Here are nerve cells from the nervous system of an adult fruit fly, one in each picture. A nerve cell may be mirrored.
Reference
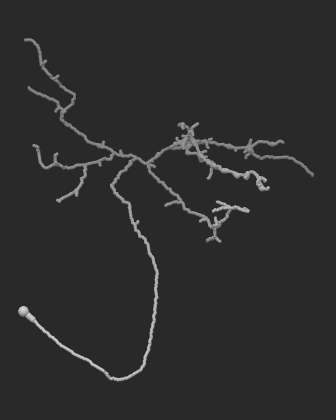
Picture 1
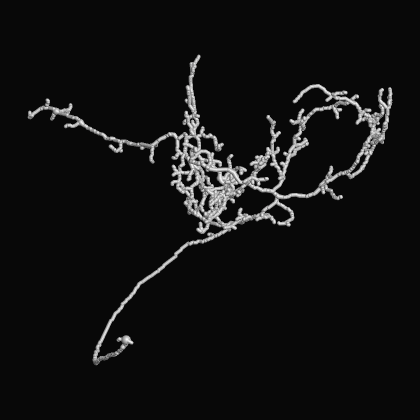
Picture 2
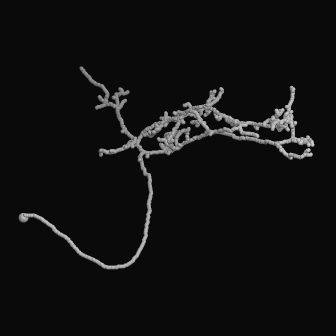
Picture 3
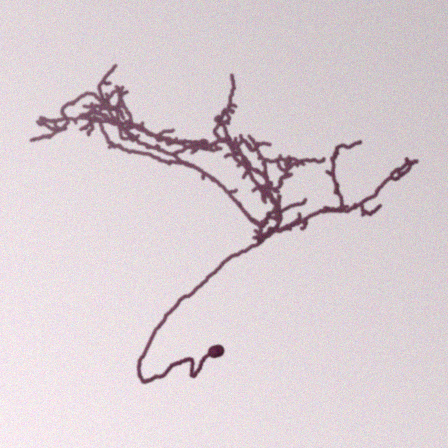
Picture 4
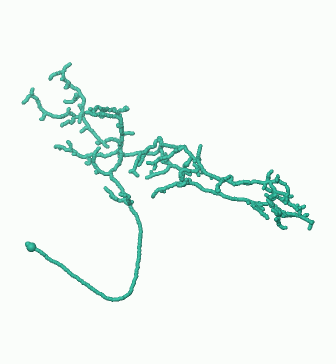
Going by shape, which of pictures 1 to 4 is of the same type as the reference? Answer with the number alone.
4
